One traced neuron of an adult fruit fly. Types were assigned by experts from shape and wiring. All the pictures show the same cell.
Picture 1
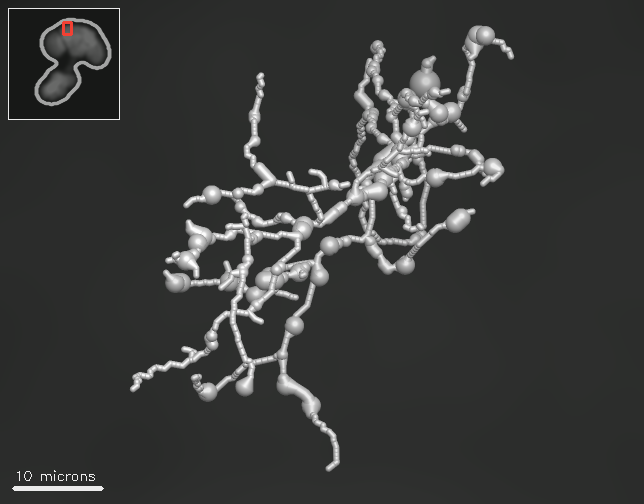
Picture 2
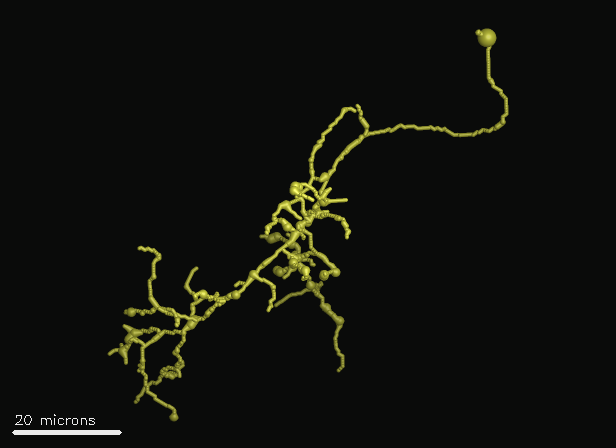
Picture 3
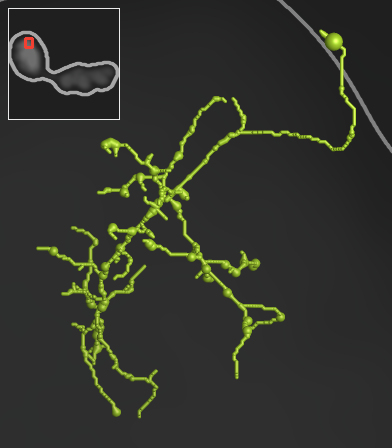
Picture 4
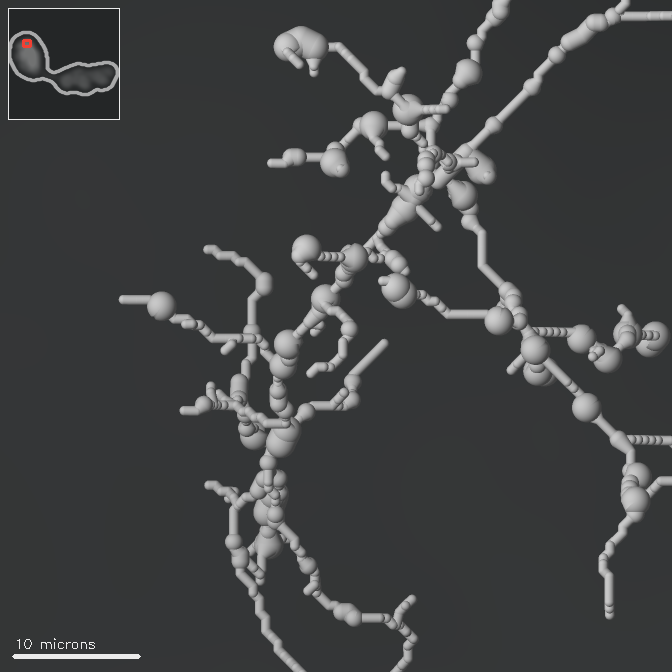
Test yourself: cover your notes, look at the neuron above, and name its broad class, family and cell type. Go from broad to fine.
central-brain intrinsic neuron; hemilineage SLPpm1; SLP288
